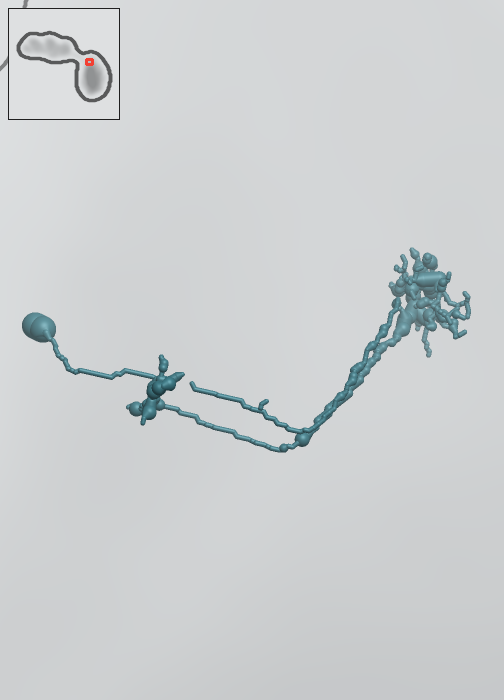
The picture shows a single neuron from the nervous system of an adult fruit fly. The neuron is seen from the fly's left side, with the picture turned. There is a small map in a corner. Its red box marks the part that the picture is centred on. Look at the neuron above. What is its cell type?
T4c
